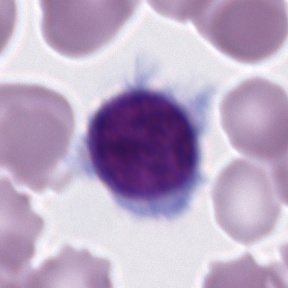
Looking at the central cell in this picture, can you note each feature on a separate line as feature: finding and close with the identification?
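Cytoplasm: pale blue
Cell border: ragged, with fine hair-like cytoplasmic projections
Granules: none in the cytoplasm
Vacuoles: none seen
Identification: hairy cell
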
